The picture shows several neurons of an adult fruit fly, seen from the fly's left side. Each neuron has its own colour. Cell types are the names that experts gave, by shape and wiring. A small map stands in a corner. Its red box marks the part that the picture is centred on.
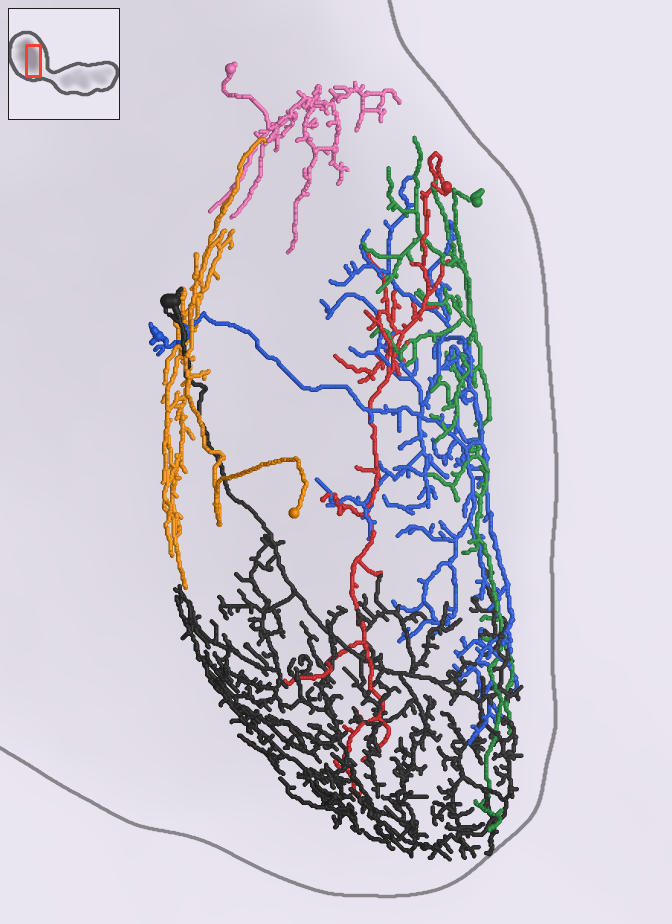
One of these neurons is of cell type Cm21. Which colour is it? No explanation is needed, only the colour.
black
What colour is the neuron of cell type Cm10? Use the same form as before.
red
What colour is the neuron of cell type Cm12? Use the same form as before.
blue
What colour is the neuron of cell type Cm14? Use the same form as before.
green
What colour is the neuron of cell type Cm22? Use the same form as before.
pink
